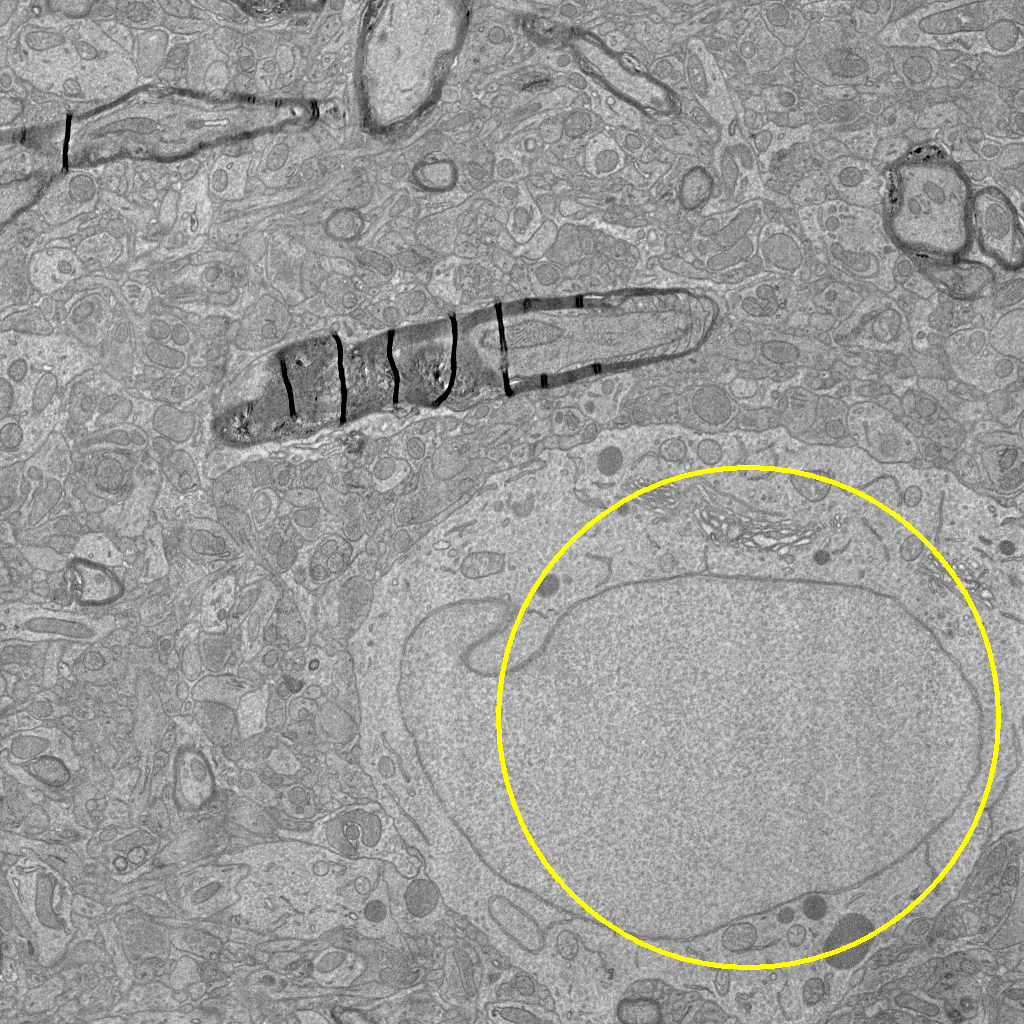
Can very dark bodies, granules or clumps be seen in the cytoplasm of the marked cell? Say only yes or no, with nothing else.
Yes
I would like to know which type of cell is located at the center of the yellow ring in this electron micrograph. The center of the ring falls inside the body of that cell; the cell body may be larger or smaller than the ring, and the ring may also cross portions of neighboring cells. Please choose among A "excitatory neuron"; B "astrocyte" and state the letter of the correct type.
A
